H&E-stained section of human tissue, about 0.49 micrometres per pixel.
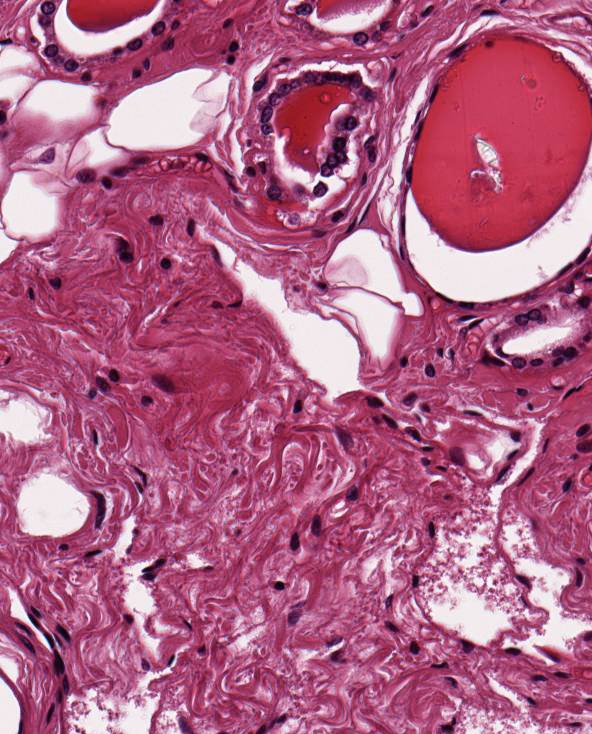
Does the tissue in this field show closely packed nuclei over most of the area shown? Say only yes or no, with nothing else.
No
